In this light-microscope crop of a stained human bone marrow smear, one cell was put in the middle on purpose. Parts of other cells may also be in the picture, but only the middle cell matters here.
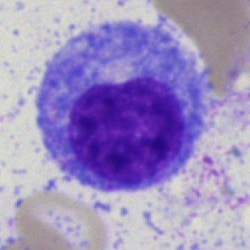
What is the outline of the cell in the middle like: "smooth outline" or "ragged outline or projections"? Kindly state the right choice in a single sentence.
In outline, this cell is rough rather than smooth and even.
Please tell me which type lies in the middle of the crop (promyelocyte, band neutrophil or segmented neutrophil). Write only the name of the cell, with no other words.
promyelocyte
